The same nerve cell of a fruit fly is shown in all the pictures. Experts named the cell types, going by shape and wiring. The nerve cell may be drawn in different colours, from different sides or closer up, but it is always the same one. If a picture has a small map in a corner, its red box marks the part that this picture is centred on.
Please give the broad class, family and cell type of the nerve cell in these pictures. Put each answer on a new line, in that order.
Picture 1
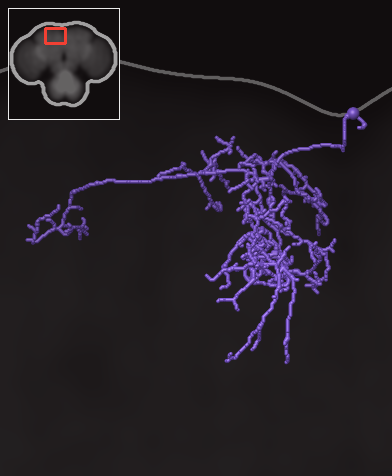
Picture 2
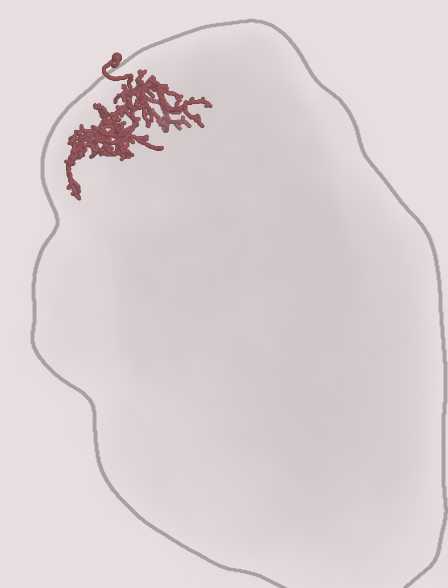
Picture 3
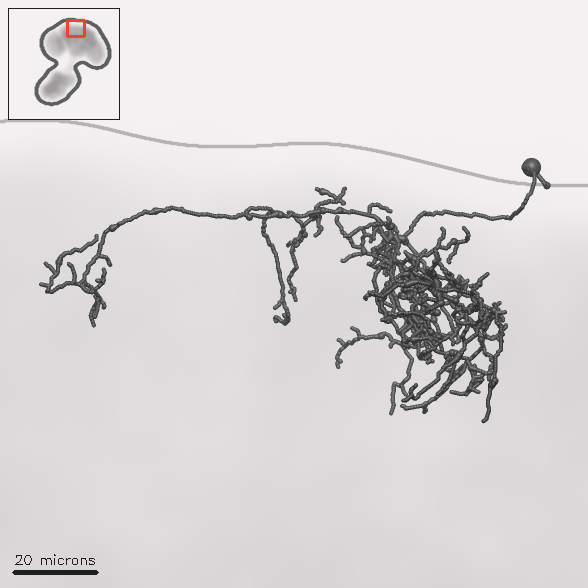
central-brain intrinsic neuron
hemilineage SMPad3
SMP123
